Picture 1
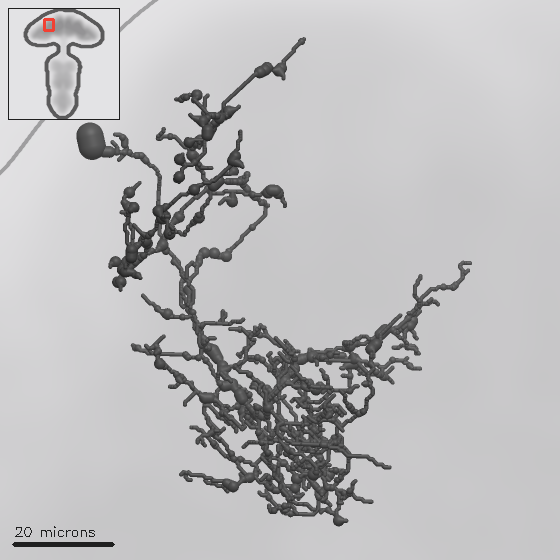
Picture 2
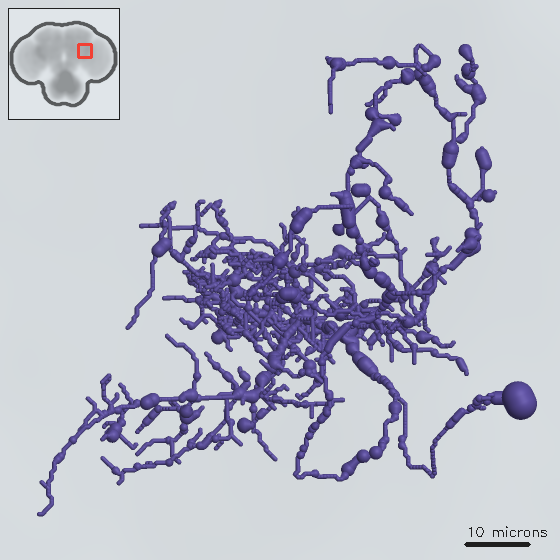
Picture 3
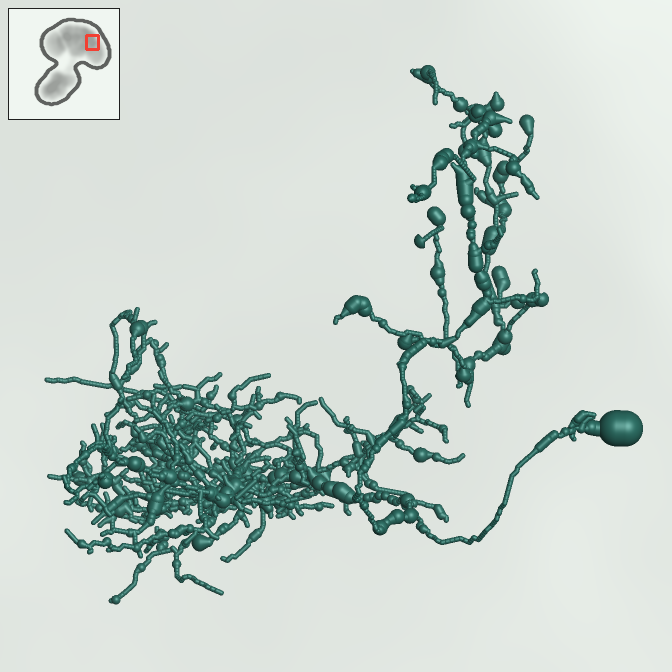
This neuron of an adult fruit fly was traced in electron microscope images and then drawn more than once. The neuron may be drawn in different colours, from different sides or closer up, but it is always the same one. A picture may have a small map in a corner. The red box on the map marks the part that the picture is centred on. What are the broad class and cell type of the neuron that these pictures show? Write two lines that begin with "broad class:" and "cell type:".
broad class: central-brain intrinsic neuron
cell type: AVLP407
